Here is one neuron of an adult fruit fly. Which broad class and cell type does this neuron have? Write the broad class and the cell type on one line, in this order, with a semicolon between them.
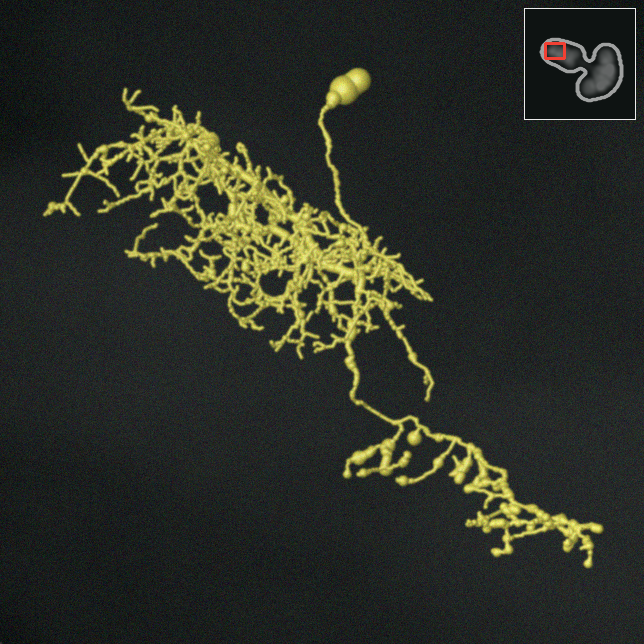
nerve-cord intrinsic neuron; INXXX247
